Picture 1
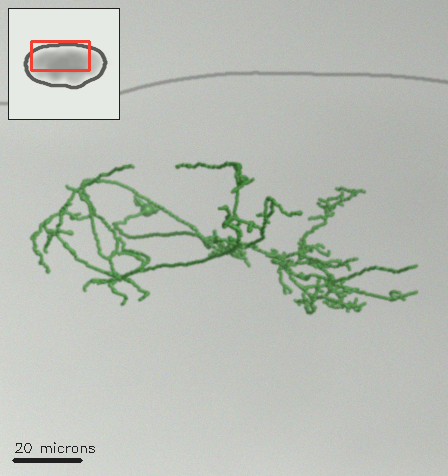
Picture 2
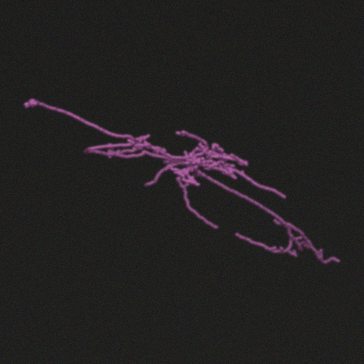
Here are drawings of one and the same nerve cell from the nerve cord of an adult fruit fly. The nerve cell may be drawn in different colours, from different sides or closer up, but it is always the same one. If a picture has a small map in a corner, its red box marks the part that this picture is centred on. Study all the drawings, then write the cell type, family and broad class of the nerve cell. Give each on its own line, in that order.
IN06A072
hemilineage 06A
nerve-cord intrinsic neuron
